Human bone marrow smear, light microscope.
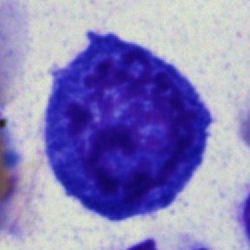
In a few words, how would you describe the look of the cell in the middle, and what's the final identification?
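Small irregular projections from upper cell edge. Cytoplasm deep blue. Nucleus-cytoplasm border not clearly made out. Chromatin: darker clumps separated by paler areas. Cell: erythroblast.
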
